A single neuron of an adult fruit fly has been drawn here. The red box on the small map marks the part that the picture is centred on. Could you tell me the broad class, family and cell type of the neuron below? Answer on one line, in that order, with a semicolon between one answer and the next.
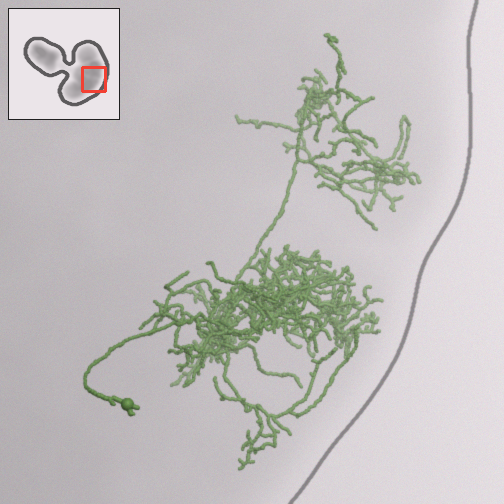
central-brain intrinsic neuron; hemilineage DL1_dorsal; SMP178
